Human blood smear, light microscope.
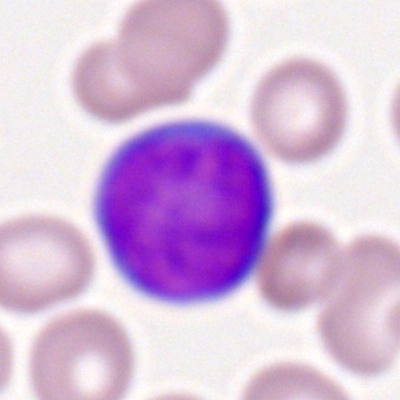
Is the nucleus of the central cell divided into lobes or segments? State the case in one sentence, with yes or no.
No, in this cell the nucleus is one undivided round, oval or kidney-shaped compact mass.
